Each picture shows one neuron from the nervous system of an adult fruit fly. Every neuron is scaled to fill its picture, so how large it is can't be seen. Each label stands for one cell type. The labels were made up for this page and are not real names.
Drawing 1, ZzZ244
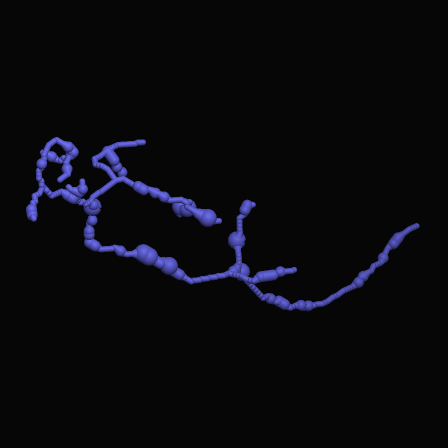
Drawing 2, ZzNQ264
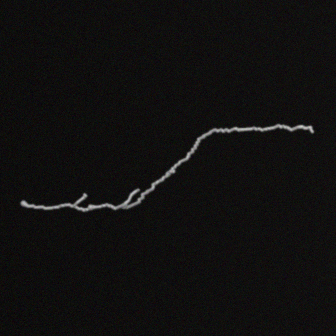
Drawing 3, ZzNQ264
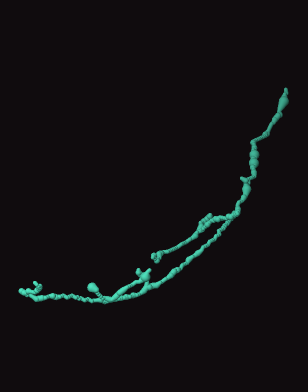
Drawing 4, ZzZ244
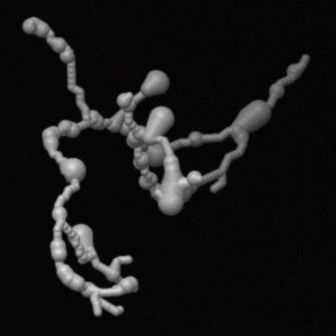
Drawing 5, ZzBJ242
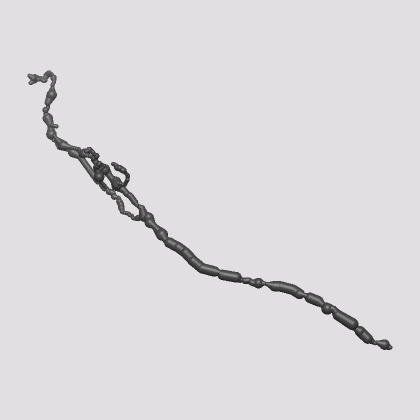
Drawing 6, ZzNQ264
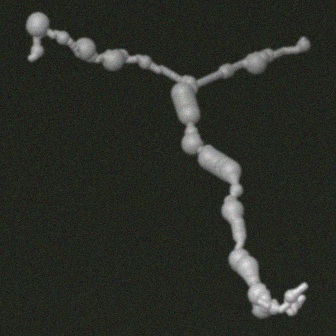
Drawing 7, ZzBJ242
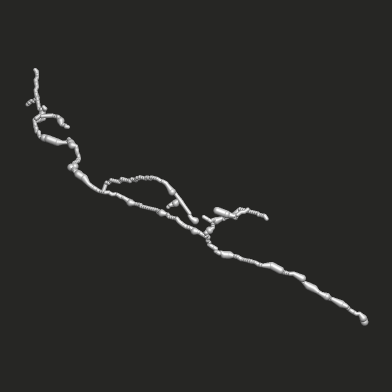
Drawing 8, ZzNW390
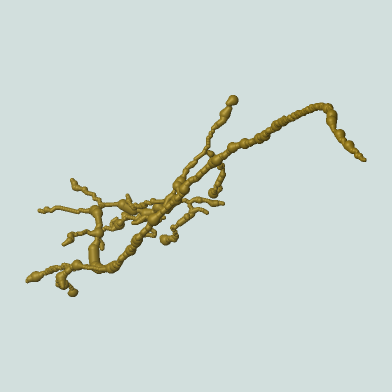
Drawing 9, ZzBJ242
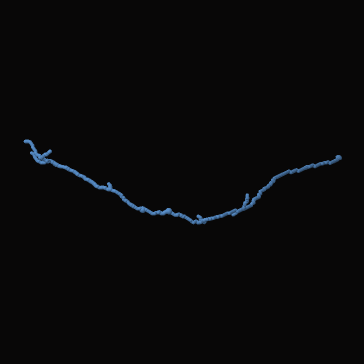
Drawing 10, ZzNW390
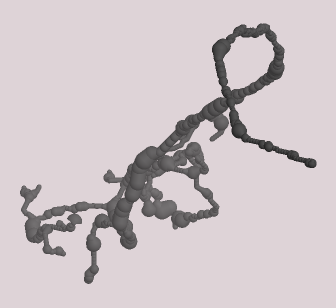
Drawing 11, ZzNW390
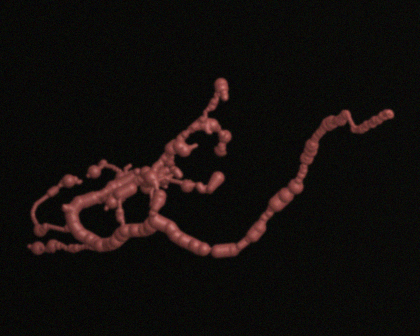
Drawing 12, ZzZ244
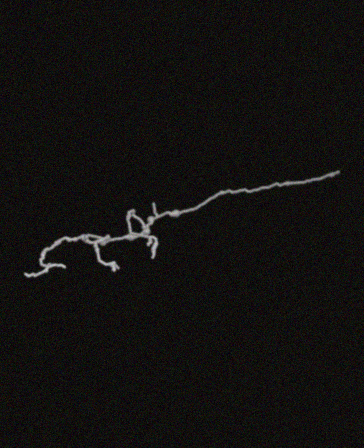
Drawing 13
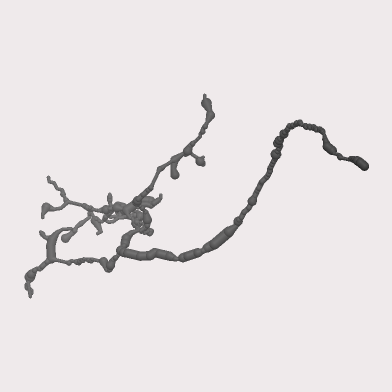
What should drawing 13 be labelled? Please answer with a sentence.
It belongs to ZzNW390.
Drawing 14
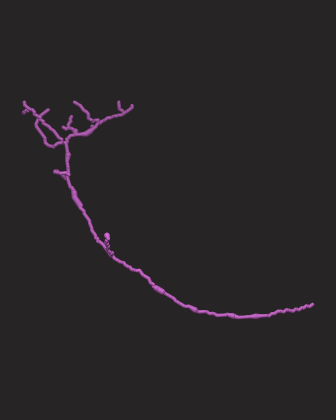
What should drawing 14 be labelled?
It belongs to ZzBJ242.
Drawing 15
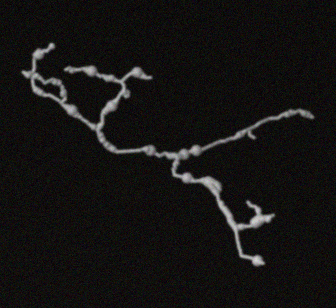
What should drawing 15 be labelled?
It belongs to ZzZ244.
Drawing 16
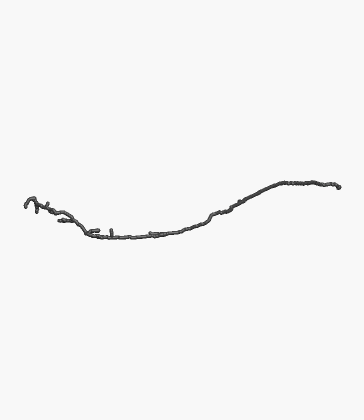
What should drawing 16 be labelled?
It belongs to ZzBJ242.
